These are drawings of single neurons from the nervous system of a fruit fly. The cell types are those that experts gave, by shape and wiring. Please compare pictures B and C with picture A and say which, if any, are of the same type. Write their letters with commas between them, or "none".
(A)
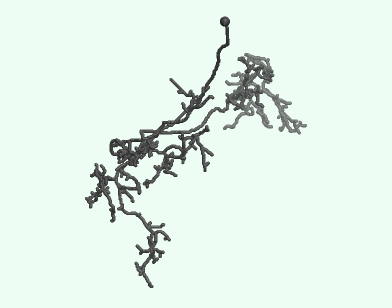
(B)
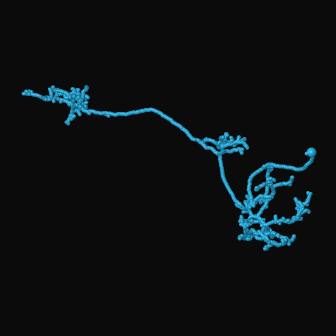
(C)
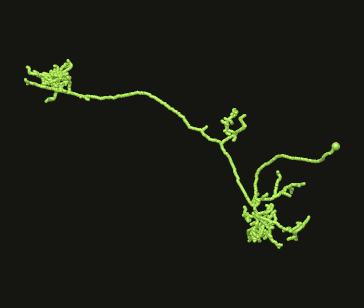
B, C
